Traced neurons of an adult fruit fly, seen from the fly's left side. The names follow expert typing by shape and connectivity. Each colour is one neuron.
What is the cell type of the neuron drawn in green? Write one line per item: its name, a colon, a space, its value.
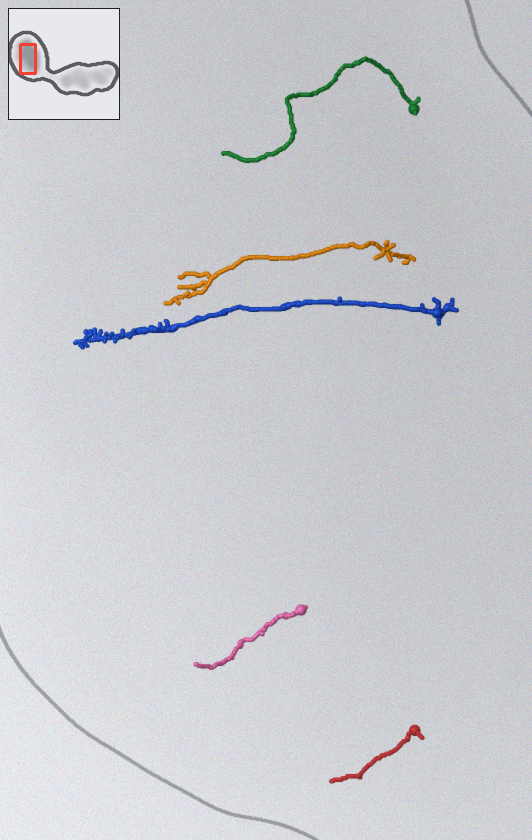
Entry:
cell type: R7p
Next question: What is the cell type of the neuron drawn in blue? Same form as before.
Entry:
cell type: L2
